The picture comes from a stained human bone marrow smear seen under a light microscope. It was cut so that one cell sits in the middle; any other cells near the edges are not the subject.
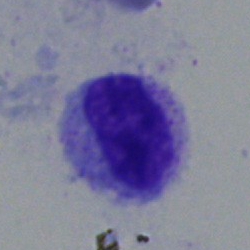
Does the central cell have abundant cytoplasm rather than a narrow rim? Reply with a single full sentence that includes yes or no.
No, what surrounds the nucleus is just a narrow rim of cytoplasm.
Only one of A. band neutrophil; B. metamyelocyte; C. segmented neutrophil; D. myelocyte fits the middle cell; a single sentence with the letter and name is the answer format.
The cell placed in the middle is a metamyelocyte; option B is correct.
